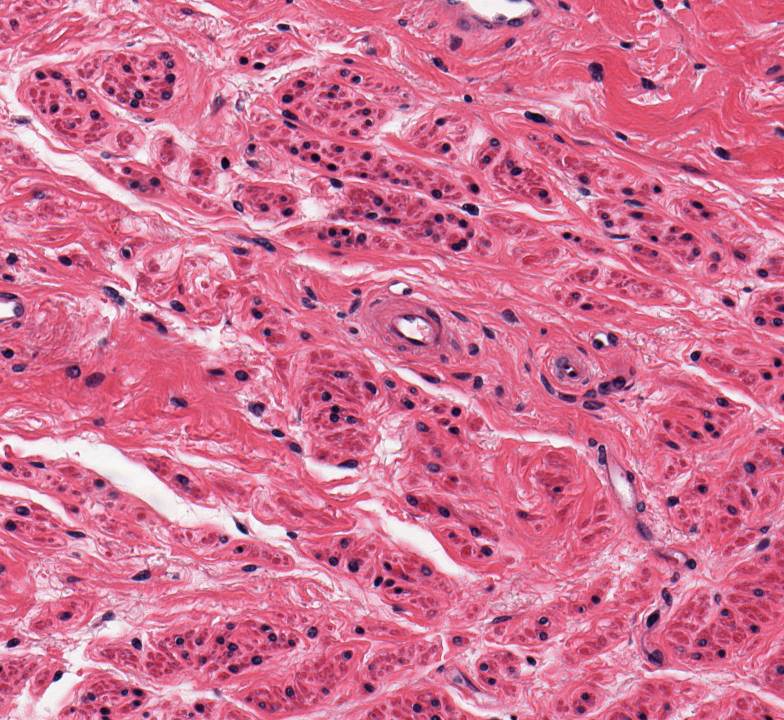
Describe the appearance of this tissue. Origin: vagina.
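You've got lots of small smooth muscle bundles here, split up by thin strands of pink connective tissue and lined up in rows running diagonally from upper left to lower right. Up in the top right corner there's a broader patch of dense, wavy pink collagen with few nuclei, and no fat cells anywhere.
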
